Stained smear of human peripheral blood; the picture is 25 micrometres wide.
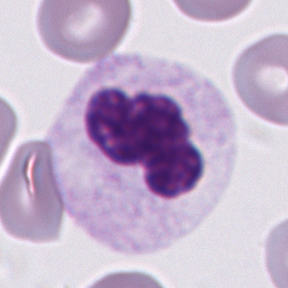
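Segmented neutrophil, the nucleated cell at the centre of this stained blood smear. I see no nucleoli in its nucleus. The cytoplasm is abundant and pale pinkish-lilac, and looking closely, fine, faint pinkish-lilac granules are scattered evenly through it. No vacuoles in it either.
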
